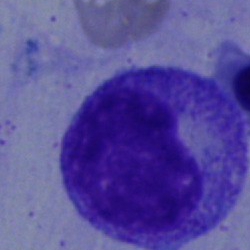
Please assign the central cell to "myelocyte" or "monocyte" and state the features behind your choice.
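This one is a myelocyte rather than a monocyte. Follow the rim of cytoplasm round and you'll find it widest on the right side of the cell, holding fine purple granules. The chromatin stains a deep purple throughout the nucleus. In the notch of the nucleus there's a pale, almost clear zone.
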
